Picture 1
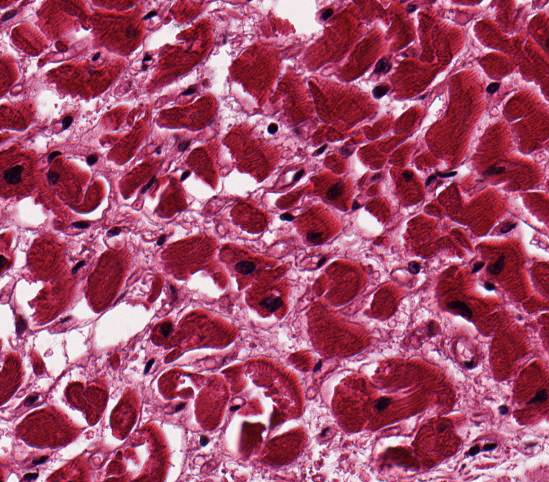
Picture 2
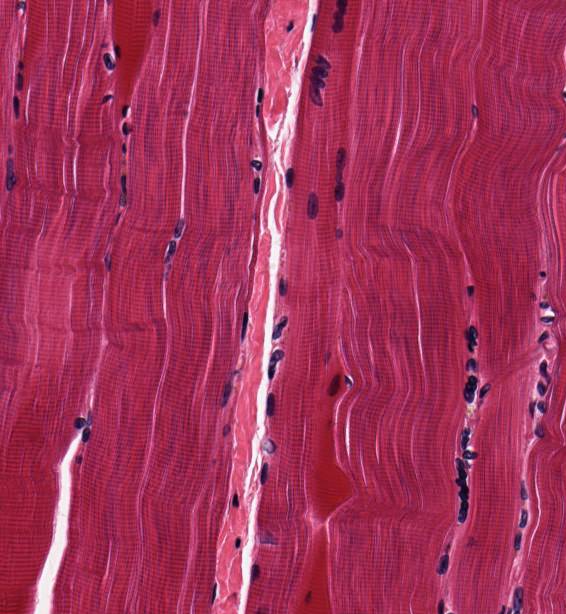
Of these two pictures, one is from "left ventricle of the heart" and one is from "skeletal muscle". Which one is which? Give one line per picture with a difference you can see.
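Picture 1 is from the left ventricle of the heart. Where a fibre's nucleus is in the plane of section, it is single, dark and placed centrally.
Picture 2 is from the skeletal muscle. The dark nuclei lie at the edges of the fibres rather than in their centres.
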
